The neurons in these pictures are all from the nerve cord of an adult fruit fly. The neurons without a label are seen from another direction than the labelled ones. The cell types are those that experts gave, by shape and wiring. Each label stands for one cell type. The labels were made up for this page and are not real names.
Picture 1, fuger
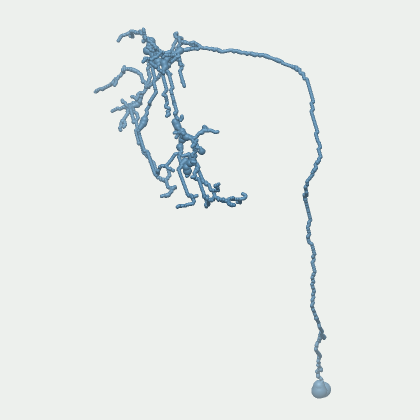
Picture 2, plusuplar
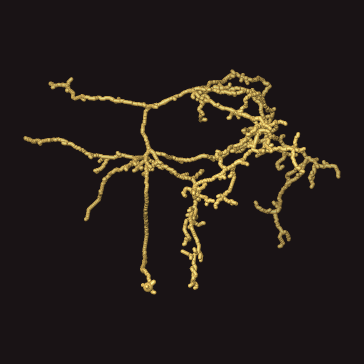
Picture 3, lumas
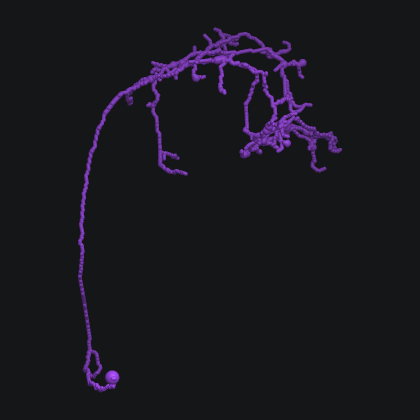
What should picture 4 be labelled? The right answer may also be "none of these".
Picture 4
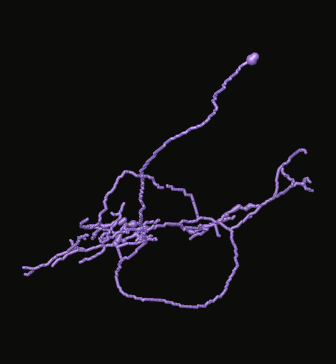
fuger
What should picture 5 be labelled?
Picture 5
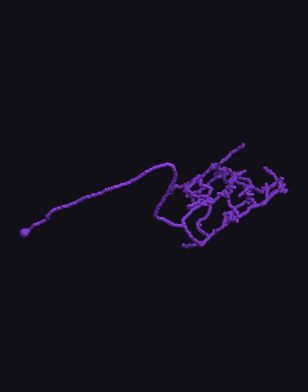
lumas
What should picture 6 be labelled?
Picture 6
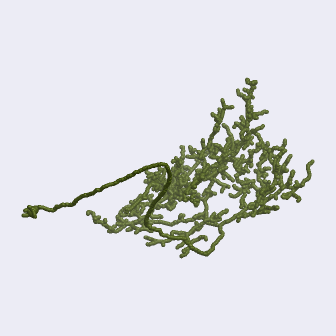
plusuplar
